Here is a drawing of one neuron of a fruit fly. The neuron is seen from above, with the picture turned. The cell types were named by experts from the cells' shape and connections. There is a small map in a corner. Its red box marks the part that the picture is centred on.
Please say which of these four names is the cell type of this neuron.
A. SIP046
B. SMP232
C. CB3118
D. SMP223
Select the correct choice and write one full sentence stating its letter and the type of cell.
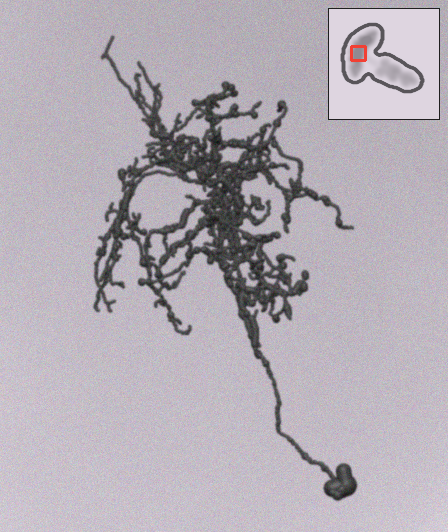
The neuron is typed SIP046, per option A.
